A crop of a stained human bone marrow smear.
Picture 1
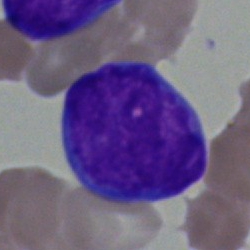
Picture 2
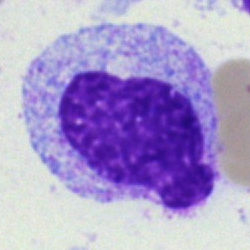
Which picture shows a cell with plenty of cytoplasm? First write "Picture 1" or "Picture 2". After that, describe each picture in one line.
Picture 2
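In picture 1: The nucleus fills almost the whole cell.
In picture 2: The cytoplasm is abundant and pale greyish-blue.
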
